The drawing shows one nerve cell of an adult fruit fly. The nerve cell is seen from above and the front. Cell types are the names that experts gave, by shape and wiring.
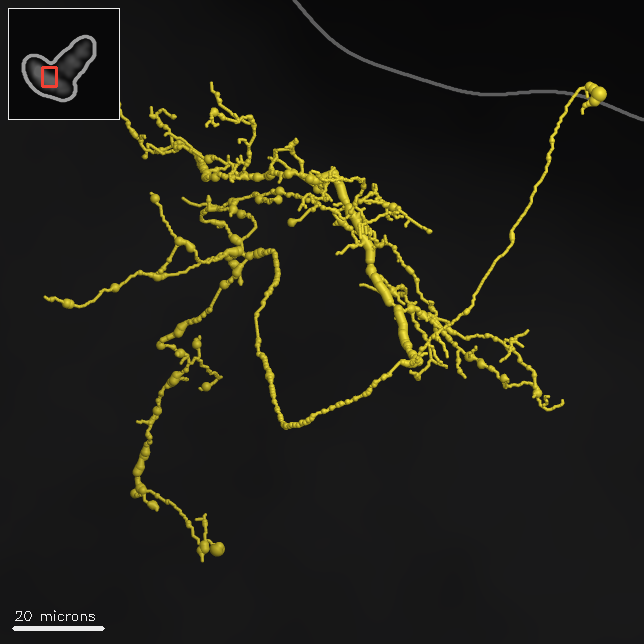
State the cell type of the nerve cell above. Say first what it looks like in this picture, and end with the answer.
The cell body is at the upper right of the picture. By the scale bar it is about 130 microns wide in this view. The picture shows dozens of branch ends. It is a central-brain intrinsic neuron. It is of cell type CB1260.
